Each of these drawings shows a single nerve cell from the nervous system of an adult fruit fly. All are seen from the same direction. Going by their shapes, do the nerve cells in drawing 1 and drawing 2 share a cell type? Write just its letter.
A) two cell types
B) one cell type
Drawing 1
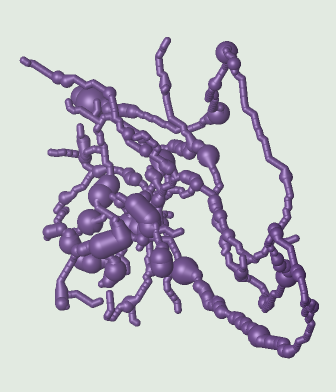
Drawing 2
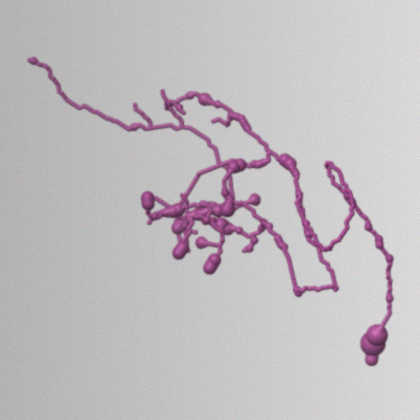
A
